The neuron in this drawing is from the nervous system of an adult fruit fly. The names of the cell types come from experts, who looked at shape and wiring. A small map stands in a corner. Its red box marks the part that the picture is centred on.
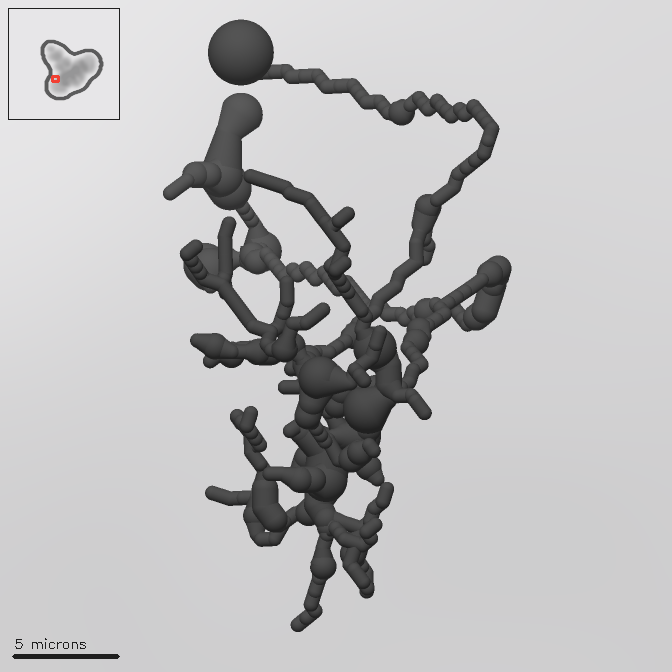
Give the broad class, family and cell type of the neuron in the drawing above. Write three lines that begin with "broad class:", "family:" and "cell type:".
broad class: optic-lobe intrinsic neuron
family: T
cell type: T4d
